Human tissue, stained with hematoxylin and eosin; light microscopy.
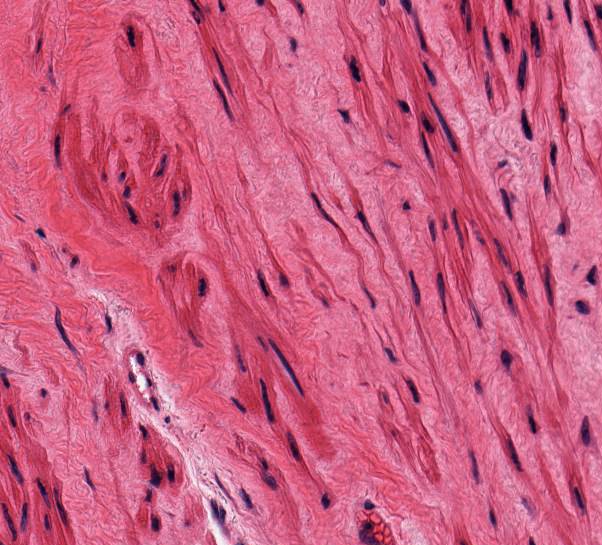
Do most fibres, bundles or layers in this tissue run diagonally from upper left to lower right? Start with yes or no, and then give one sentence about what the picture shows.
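Yes. Across most of the field, spindle cells and fibres run diagonally from upper left to lower right.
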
